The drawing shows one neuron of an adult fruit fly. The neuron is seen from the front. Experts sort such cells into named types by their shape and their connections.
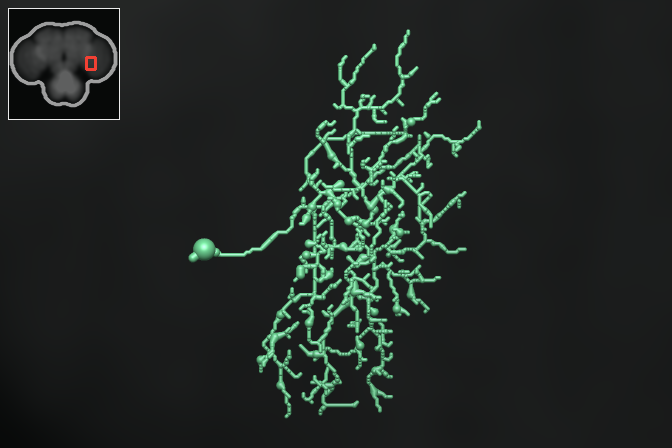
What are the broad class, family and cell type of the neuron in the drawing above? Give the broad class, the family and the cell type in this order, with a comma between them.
optic-lobe intrinsic neuron, Pm, Pm5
